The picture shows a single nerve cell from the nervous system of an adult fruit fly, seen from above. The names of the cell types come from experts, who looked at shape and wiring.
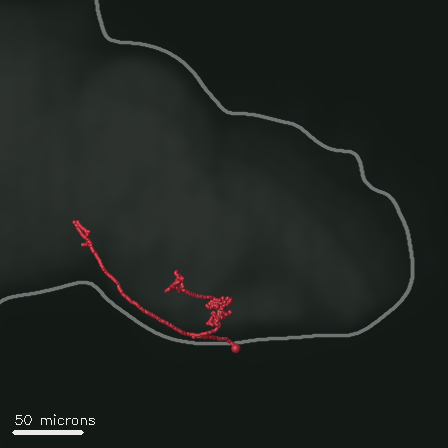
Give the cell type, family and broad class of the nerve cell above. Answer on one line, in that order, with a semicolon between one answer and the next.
LLPC1; LLPC; visual projection neuron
